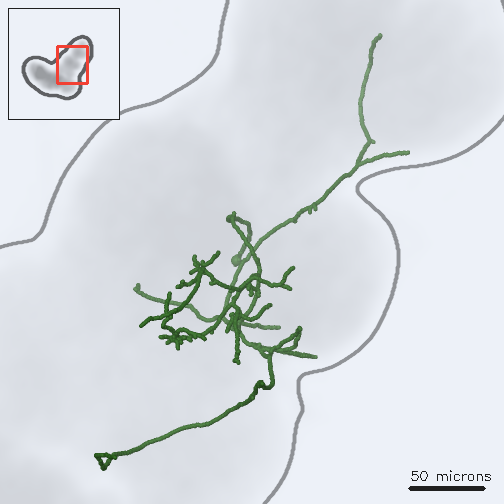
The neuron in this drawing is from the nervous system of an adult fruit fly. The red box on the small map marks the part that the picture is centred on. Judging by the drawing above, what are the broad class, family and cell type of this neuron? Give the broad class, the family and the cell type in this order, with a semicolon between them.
nerve-cord intrinsic neuron; hemilineage 12B; IN12B044_e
